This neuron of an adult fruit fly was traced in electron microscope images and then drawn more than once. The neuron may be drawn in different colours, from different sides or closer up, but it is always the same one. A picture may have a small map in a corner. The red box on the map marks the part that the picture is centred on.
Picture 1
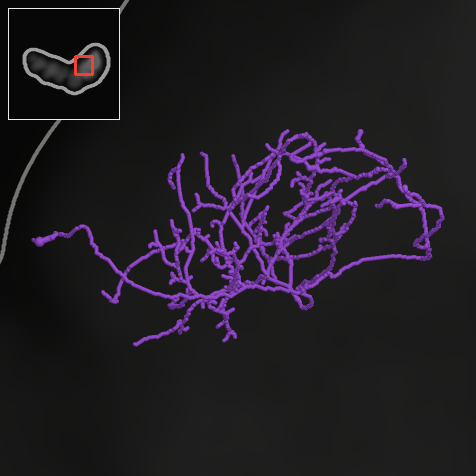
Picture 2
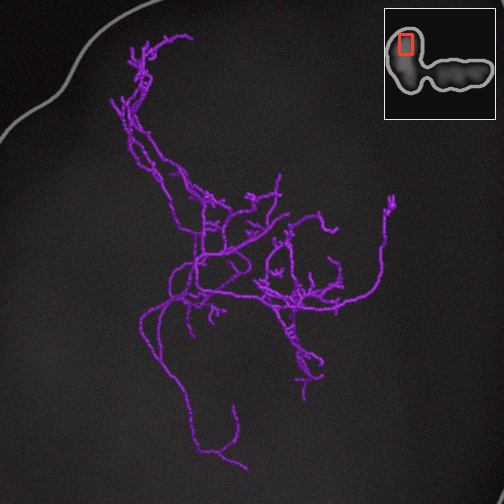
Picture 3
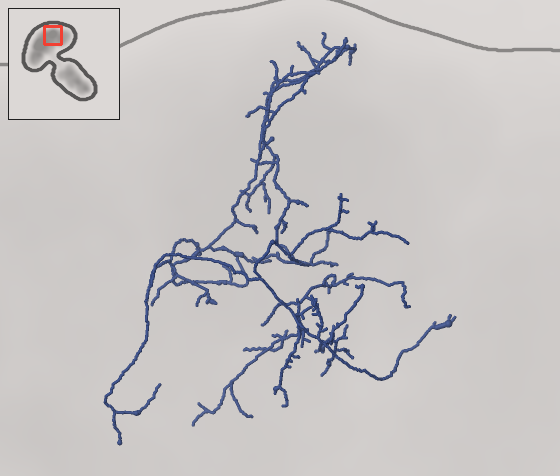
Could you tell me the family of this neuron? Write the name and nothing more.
hemilineage DL1_ventral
